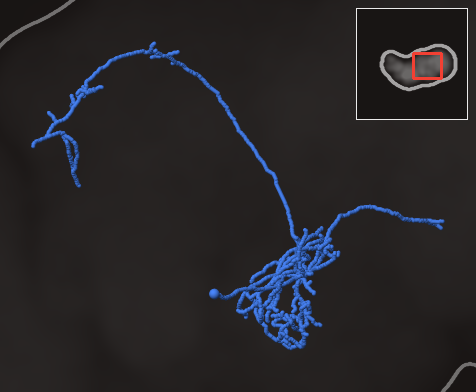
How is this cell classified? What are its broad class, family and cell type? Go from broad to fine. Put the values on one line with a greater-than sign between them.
central-brain intrinsic neuron > hemilineage ALl1_ventral > M_lPNm11B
